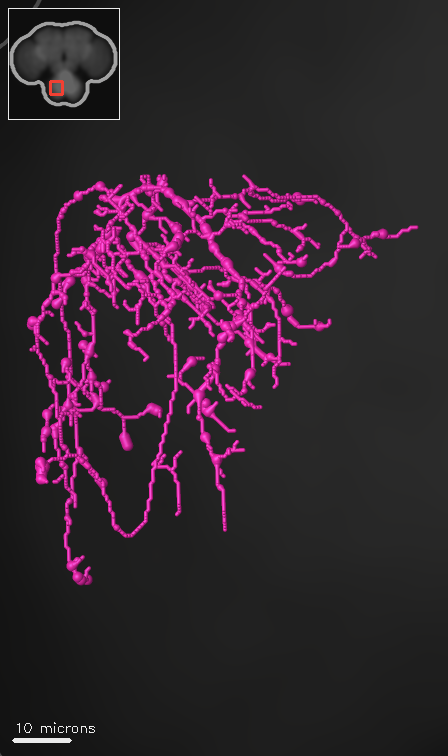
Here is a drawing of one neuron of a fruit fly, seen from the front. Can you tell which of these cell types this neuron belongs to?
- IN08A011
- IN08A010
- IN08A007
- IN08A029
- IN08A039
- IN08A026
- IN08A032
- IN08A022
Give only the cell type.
IN08A032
